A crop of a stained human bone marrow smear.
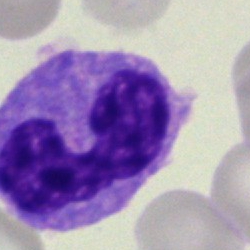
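Band neutrophil, central cell, stained bone marrow smear. Nucleus bent into a horseshoe, open side facing up. Chromatin coarse, clumped into dark purple masses. Cytoplasm abundant, without coarse dark granules.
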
